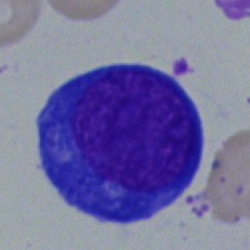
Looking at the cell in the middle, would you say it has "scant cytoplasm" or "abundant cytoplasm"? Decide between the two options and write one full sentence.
In this cell, the cytoplasm is plentiful.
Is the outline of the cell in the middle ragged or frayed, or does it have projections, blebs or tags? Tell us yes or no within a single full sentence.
No, along its edge the cell is smooth rather than rough.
